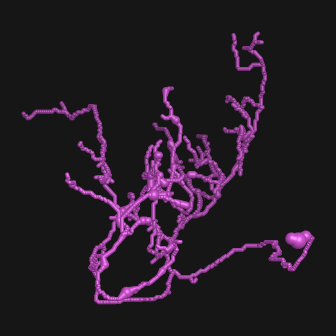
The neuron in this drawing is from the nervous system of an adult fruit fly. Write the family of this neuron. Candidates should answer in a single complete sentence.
The neuron is categorized as belonging to family hemilineage 09A.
